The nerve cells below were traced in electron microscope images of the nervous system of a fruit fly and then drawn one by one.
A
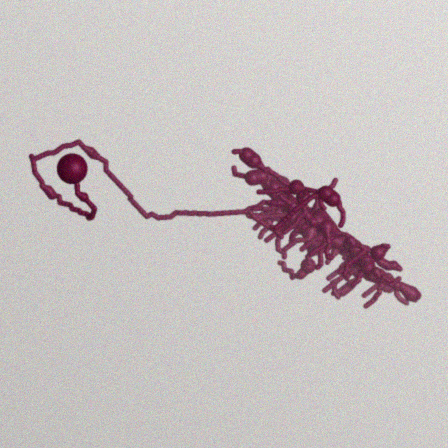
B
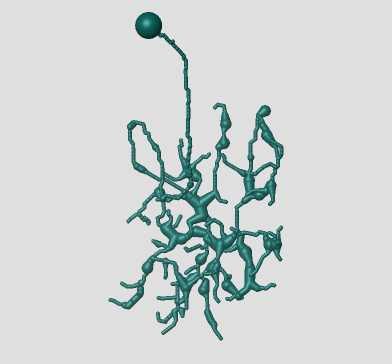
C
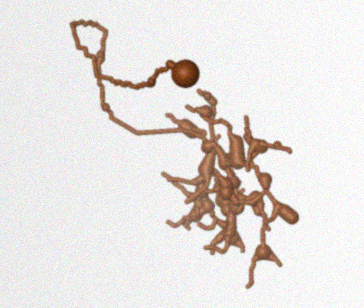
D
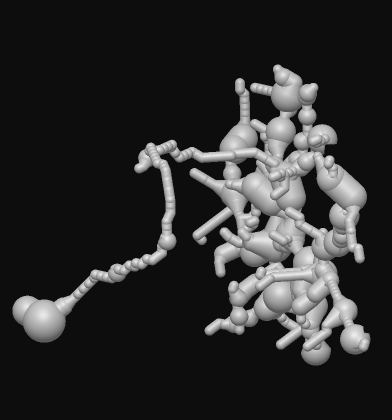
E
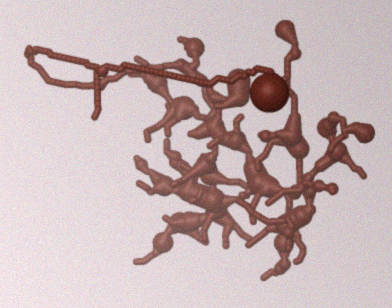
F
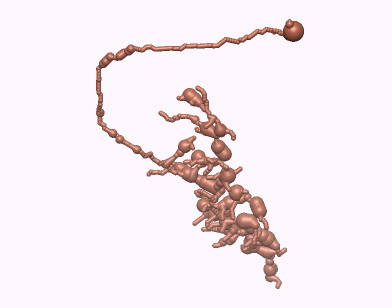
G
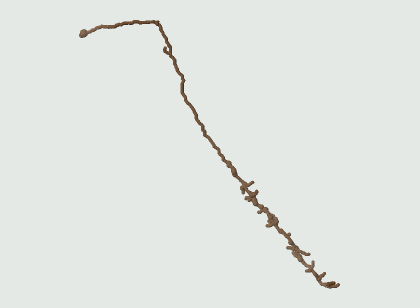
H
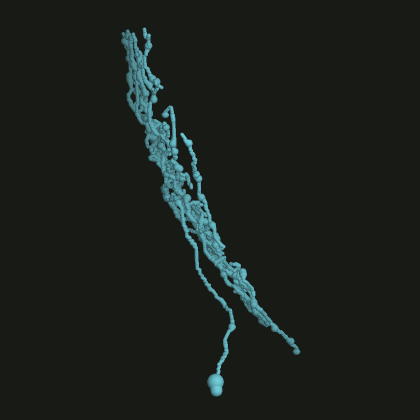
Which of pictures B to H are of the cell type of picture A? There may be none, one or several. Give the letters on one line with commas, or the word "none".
B, C, D, E, F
